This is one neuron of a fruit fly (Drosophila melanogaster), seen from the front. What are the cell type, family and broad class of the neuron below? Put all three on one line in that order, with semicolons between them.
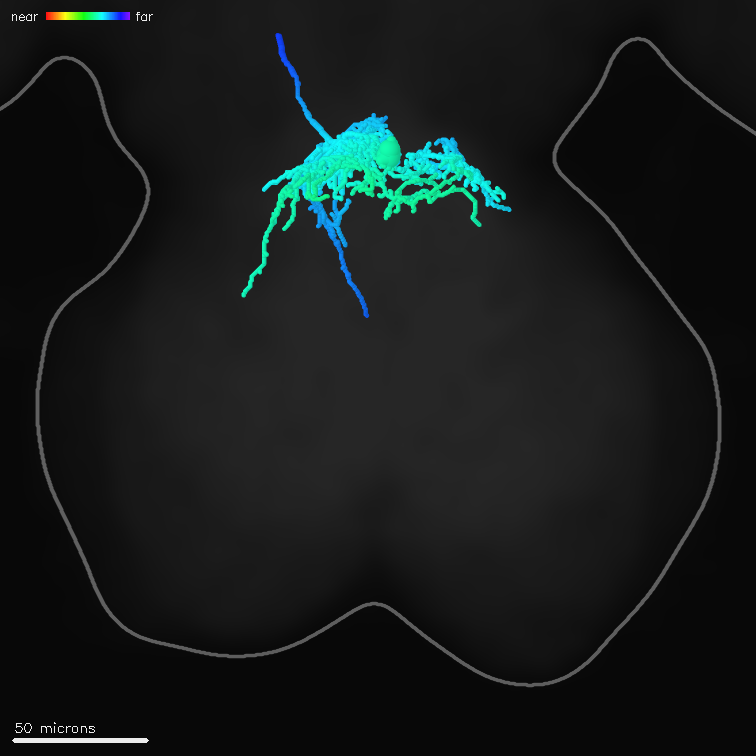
MNad24; MNad; motor neuron of the nerve cord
